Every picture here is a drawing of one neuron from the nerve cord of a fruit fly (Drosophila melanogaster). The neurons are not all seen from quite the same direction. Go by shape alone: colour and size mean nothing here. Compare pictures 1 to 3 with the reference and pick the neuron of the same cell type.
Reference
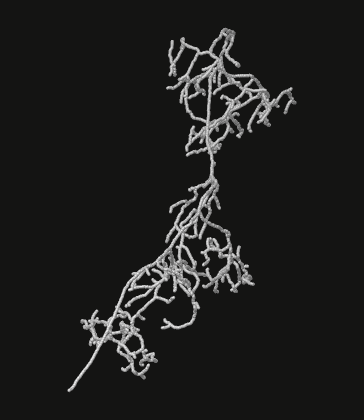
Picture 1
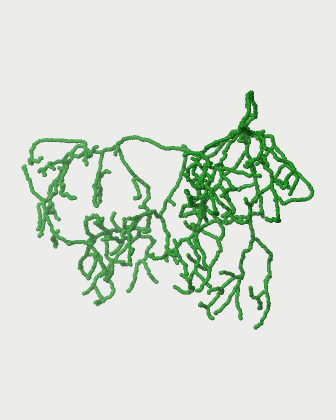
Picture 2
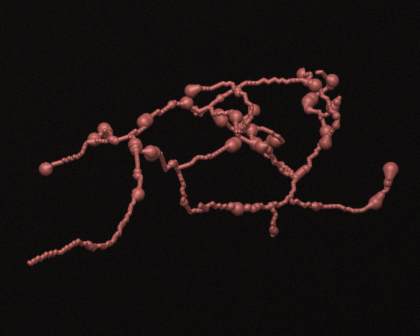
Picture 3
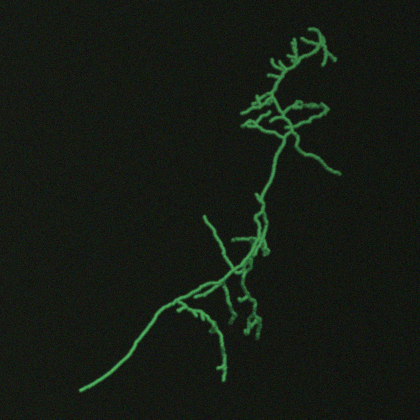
Picture 1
